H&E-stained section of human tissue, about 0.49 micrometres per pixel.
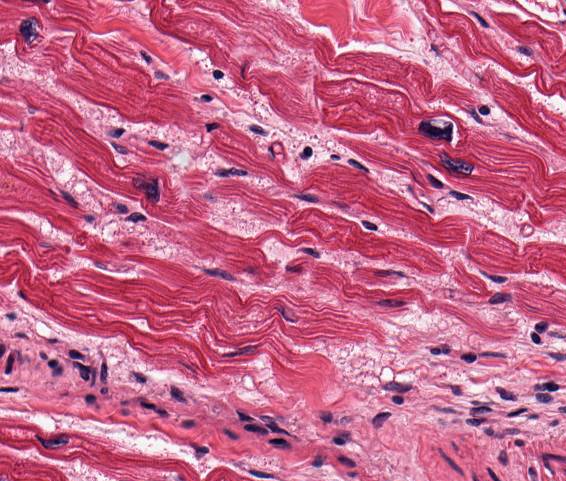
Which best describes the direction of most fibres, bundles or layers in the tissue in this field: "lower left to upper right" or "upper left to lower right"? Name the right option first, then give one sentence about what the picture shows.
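Upper left to lower right. Bands of strongly eosinophilic fibres fill most of the field and run diagonally from upper left to lower right.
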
